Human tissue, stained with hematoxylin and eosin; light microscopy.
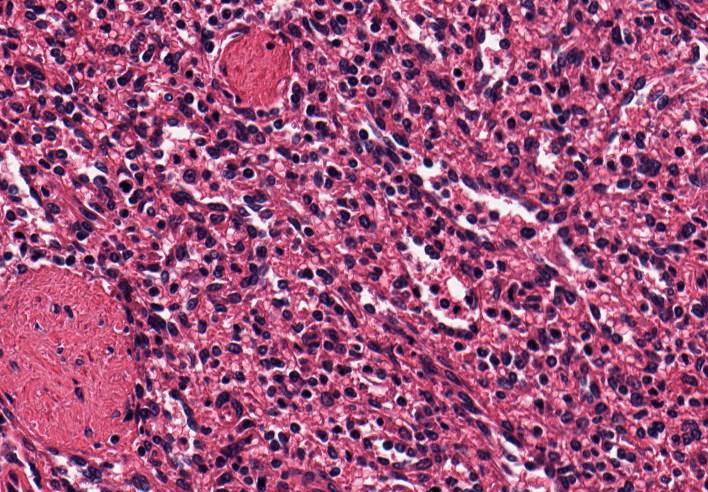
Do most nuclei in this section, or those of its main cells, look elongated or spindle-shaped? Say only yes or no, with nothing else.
No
